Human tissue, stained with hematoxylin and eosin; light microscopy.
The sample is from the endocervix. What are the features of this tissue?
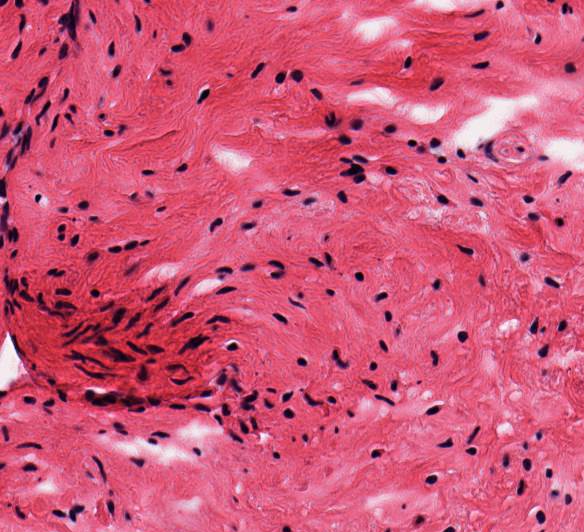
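Densely pink fibrillar tissue fills the whole field, its fibres running in wavy, interlacing directions rather than along one parallel line. Spindle-shaped nuclei are scattered through it, and most are small, dark and elongated to oval. Along the lower left edge, a denser bundle carries crowded elongated nuclei in a curving sweep.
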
